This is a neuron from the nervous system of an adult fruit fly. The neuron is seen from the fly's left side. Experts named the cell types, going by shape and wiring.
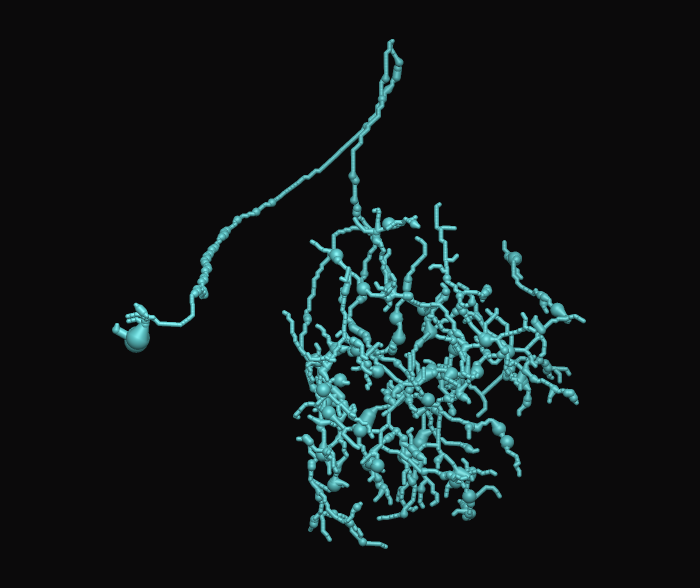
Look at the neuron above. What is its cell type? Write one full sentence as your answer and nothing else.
Under the cell type Li34b falls this neuron.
